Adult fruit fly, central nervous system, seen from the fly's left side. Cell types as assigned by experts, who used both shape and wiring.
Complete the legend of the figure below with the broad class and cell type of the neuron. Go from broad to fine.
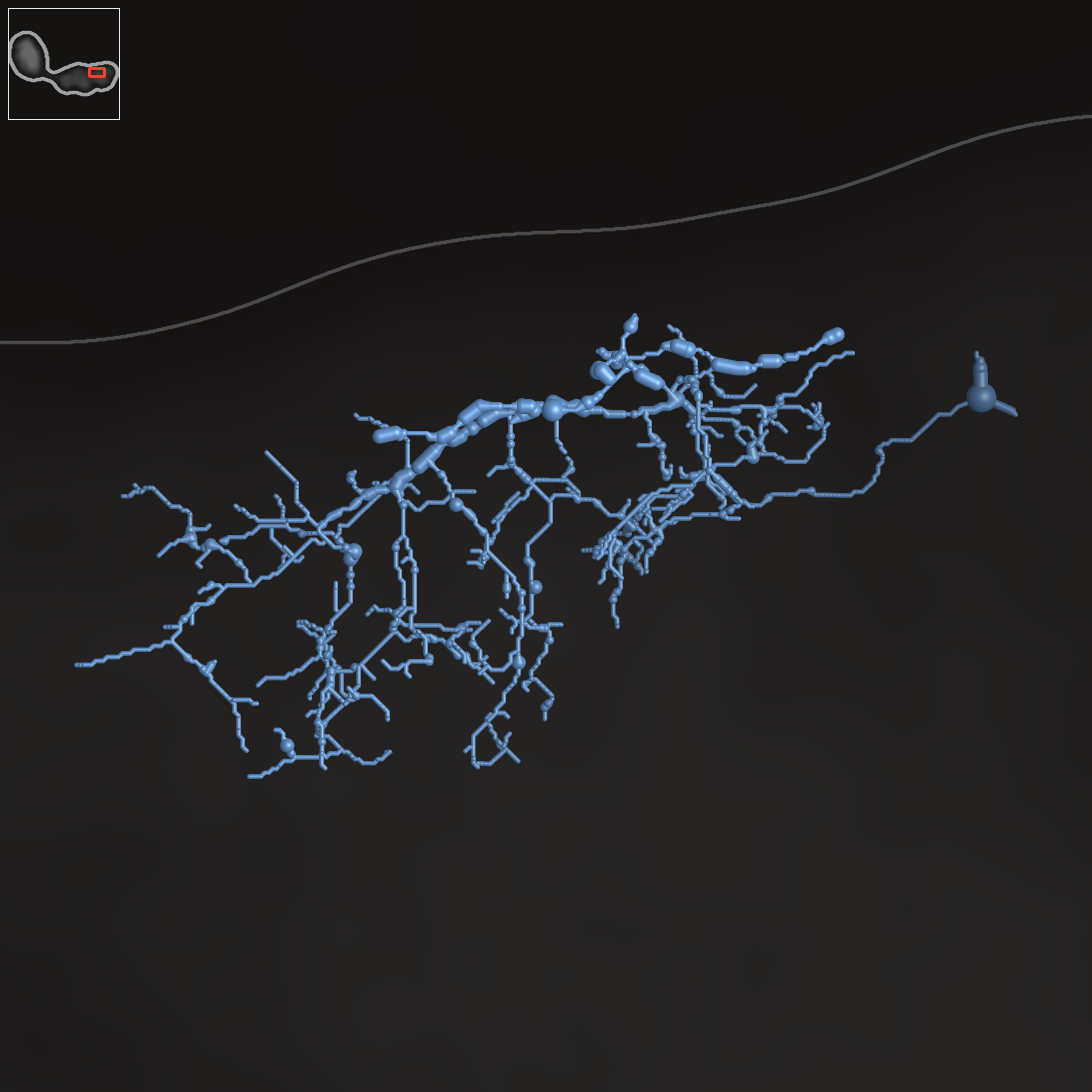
nerve-cord intrinsic neuron; INXXX420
